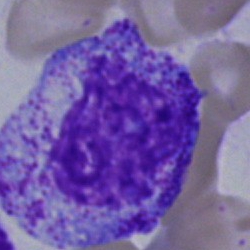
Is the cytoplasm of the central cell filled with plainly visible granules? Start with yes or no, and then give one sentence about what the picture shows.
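Yes. Numerous purple granules are scattered throughout the cytoplasm.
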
